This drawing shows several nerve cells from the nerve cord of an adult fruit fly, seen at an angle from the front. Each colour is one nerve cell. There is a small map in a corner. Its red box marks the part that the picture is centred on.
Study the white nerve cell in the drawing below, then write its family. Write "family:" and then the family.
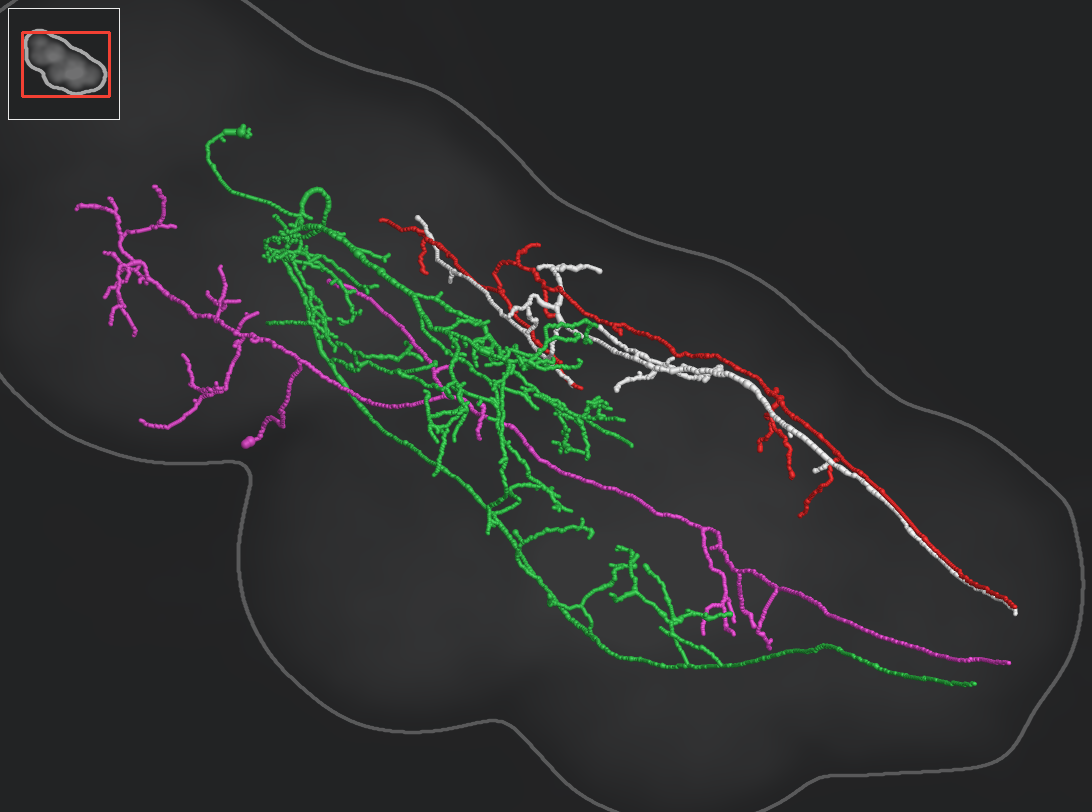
family: hemilineage LB12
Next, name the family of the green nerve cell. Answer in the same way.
family: hemilineage 17B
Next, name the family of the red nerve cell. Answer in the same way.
family: hemilineage LB12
